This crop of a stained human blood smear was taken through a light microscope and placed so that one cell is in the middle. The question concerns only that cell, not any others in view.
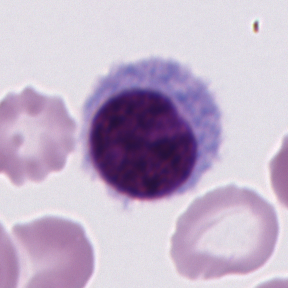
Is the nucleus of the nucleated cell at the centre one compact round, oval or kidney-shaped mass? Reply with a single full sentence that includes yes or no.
Yes, the nucleus of this cell is one compact round, oval or kidney-shaped mass.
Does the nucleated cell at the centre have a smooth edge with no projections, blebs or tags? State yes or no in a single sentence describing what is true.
No, along its edge the cell is rough, not smooth.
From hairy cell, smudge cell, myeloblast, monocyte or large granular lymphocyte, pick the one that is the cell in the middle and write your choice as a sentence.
Whatever else lies nearby, the middle cell is a hairy cell.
